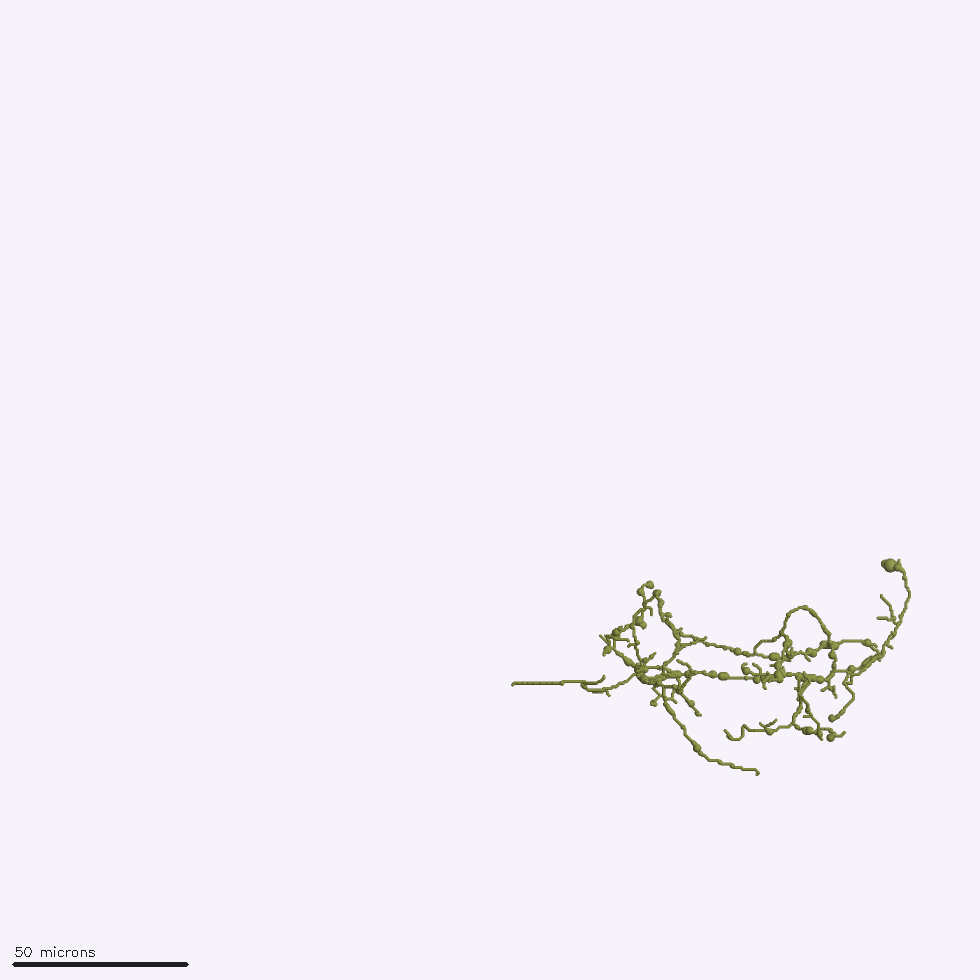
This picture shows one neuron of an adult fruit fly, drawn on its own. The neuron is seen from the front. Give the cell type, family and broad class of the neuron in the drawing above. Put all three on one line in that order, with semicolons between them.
IN20A.22A083; hemilineage 20A.22A; nerve-cord intrinsic neuron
